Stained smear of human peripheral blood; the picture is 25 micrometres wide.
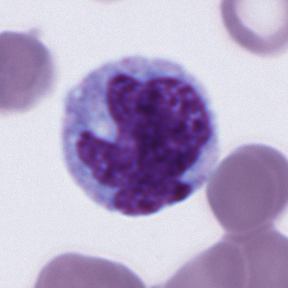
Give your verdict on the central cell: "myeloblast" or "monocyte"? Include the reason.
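This is a monocyte. First, the nucleus is folded, and its indentation opens toward the left side of the cell. Second, the chromatin is dark purple with a patchy, lacy texture. Third, the cytoplasm is pale grey-blue, and its rim is wider on the left side than on the right. Finally, the cell measures about 14 micrometres across, with the nucleus filling about 60% of its area.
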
